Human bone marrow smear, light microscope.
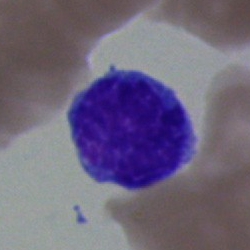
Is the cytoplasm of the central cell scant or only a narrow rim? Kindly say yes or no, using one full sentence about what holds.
Yes, it is a narrow rim of cytoplasm that surrounds the nucleus.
